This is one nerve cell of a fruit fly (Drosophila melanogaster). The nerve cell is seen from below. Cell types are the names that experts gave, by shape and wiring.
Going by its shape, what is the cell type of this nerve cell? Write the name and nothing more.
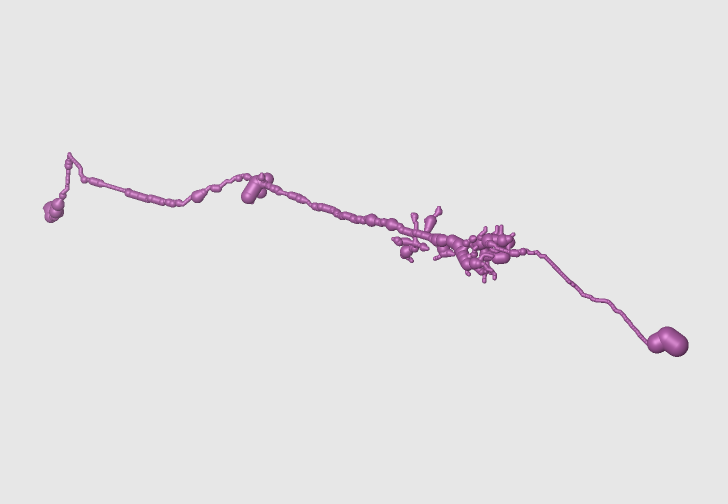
Tm2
